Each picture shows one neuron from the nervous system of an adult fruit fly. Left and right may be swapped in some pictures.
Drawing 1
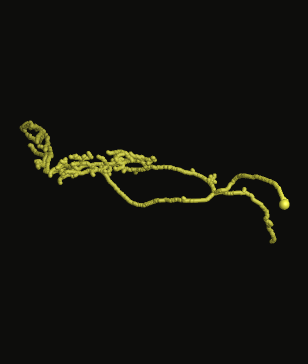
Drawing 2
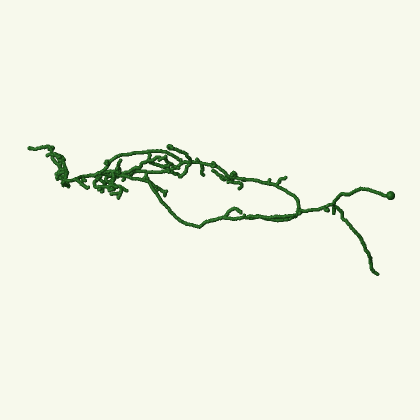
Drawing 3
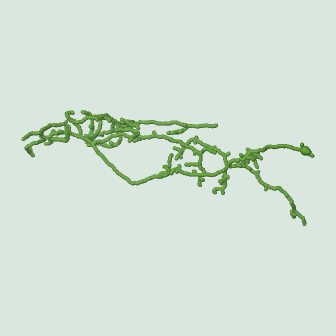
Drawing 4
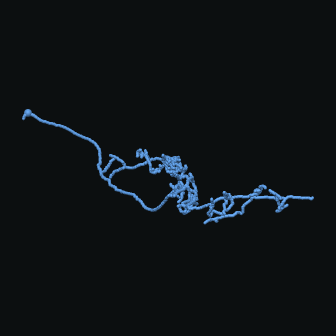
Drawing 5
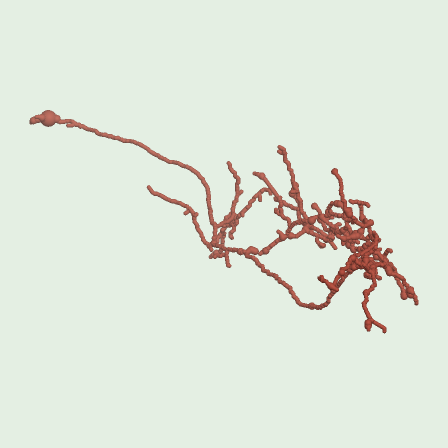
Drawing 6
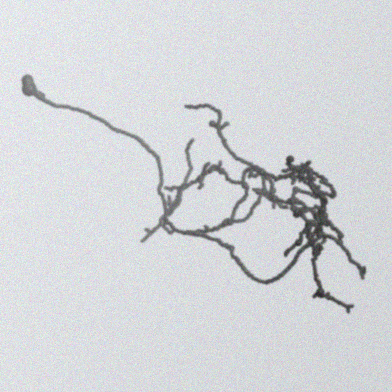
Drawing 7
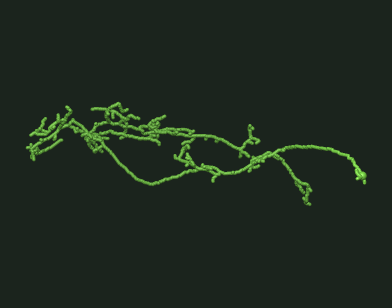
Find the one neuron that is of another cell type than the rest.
2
